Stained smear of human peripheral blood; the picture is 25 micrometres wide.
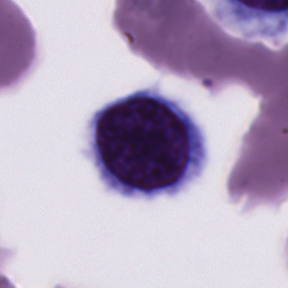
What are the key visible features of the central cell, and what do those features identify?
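Roughly round in outline, this cell has a fuzzy edge set with fine short projections. Its rim of cytoplasm is blue, with no granules visible. It is a hairy cell.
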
